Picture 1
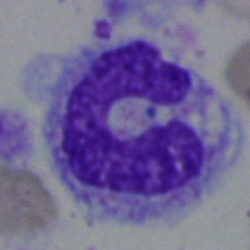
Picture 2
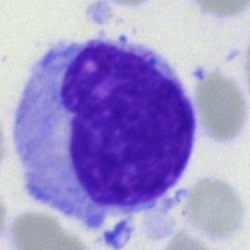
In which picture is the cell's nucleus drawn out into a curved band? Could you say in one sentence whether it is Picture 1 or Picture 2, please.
A curved band nucleus without separate lobes belongs to the cell in Picture 1.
